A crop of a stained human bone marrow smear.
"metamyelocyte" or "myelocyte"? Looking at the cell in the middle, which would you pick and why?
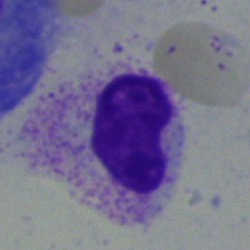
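Metamyelocyte. What decides it is the chromatin, which is dense and dark purple.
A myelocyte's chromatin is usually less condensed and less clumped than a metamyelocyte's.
The nucleus is kidney-shaped, notched on its right side, and sits toward the right, with most of the cytoplasm to its left.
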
